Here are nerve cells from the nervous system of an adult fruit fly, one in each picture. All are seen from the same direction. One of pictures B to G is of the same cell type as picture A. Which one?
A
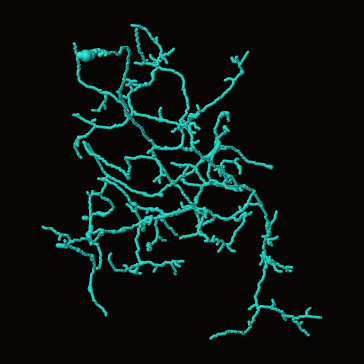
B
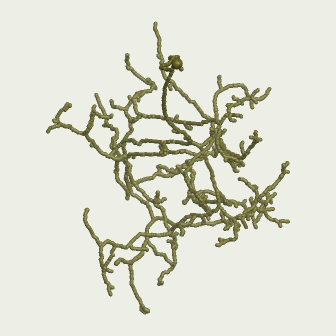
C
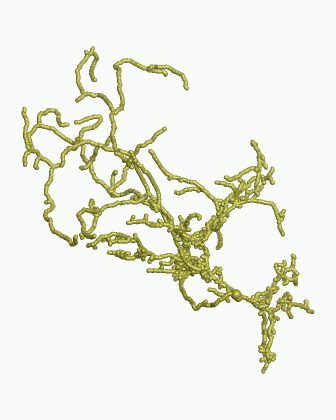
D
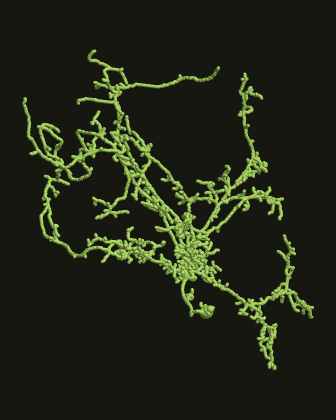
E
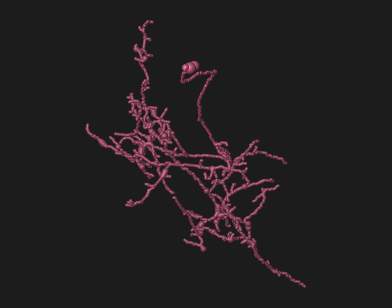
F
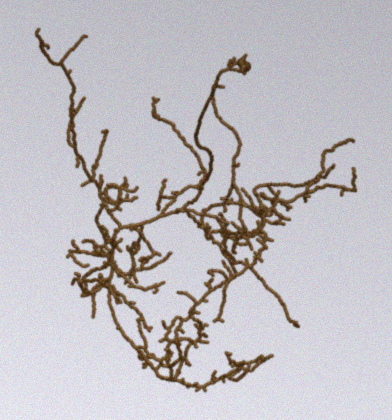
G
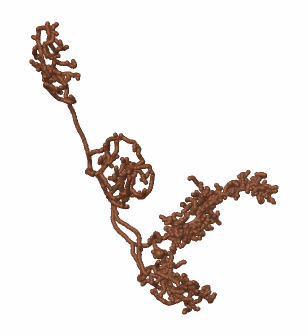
B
